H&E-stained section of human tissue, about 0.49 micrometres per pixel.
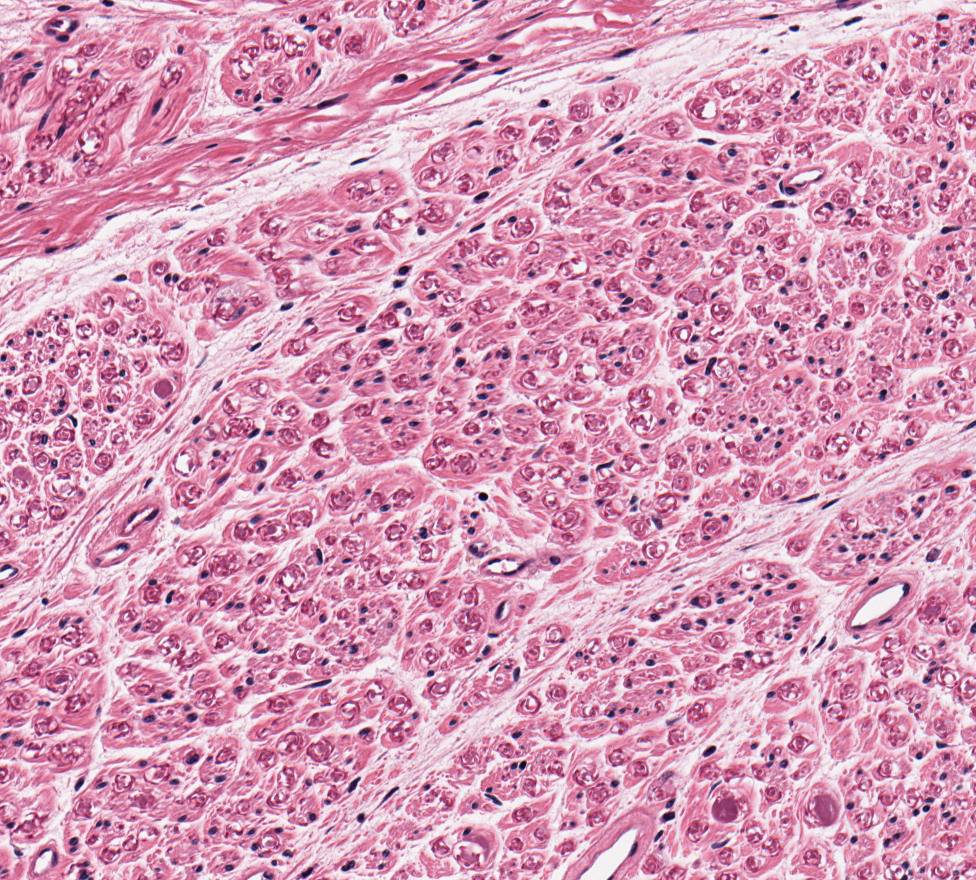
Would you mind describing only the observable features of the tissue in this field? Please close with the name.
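Top left edge: band of elongated fibres, cut lengthwise, running lower left to upper right. Rounded profiles: pink-staining cytoplasm, many with a pale clear space around a small central dot. Nuclei: small, dark, elongated, scattered in connective tissue bands and between profiles. This is tibial nerve.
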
